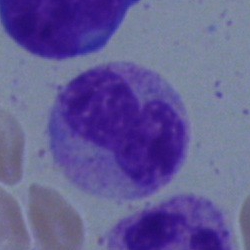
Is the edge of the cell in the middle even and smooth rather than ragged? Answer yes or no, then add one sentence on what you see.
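Yes. The cell outline is round and smooth.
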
